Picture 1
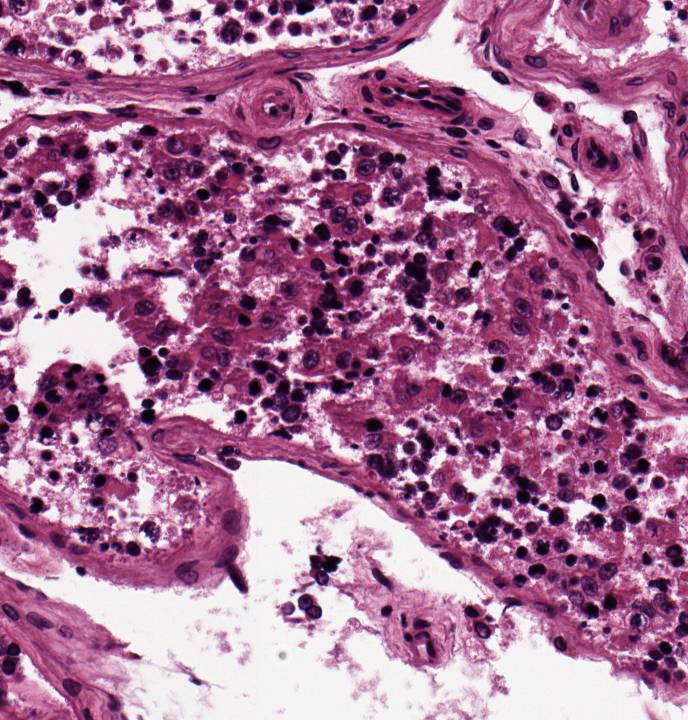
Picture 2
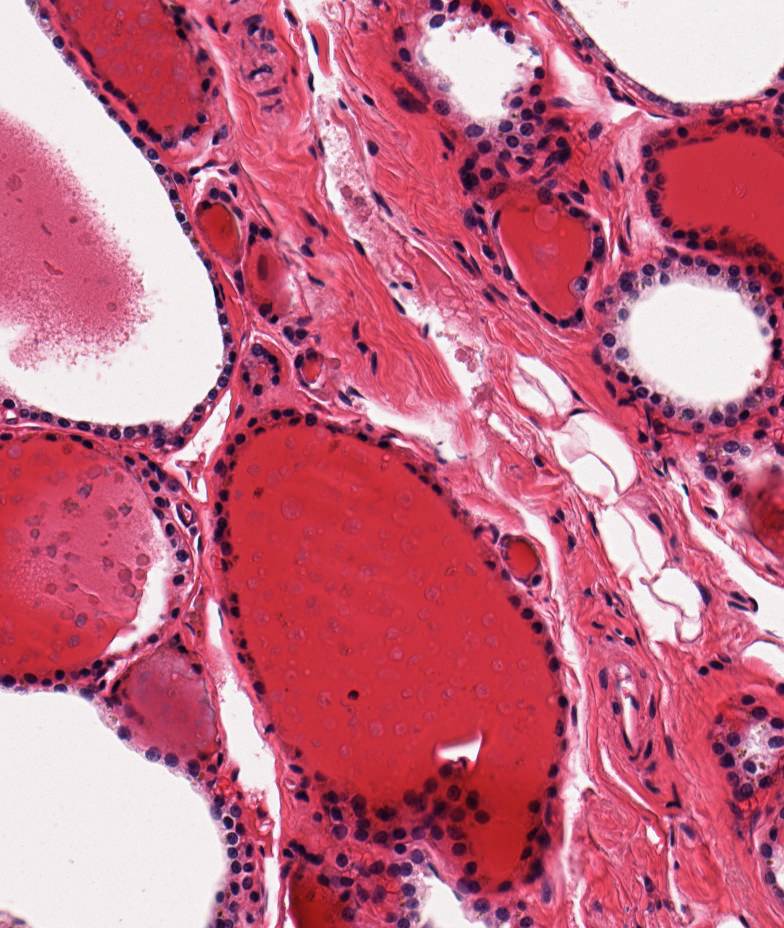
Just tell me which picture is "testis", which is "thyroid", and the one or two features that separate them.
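Picture 1: testis. Picture 2: thyroid. Testis: rounded units packed with cells, separated by narrow fibrous bands; largest unit central. Unit walls: layered pink fibres, elongated spindle nuclei parallel to edge. Central unit: large cells with abundant pink granular cytoplasm and large round nuclei. Numerous small, round, densely dark nuclei scattered among them throughout the units. Thyroid: closed rounded follicles of widely varying size, separated by strands of stroma. Most follicles filled with homogeneous, deep red eosinophilic colloid. Large follicle, lower centre: small pale round vacuoles in colloid. Large follicle, upper left: paler pink colloid filling only part of lumen.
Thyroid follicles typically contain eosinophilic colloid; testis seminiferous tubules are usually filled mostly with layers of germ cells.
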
